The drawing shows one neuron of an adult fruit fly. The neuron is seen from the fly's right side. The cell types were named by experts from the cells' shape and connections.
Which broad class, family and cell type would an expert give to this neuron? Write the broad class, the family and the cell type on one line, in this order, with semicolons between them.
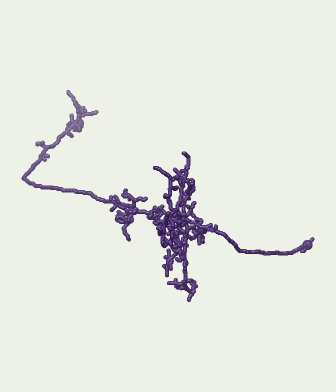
optic-lobe intrinsic neuron; Tm; Tm16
